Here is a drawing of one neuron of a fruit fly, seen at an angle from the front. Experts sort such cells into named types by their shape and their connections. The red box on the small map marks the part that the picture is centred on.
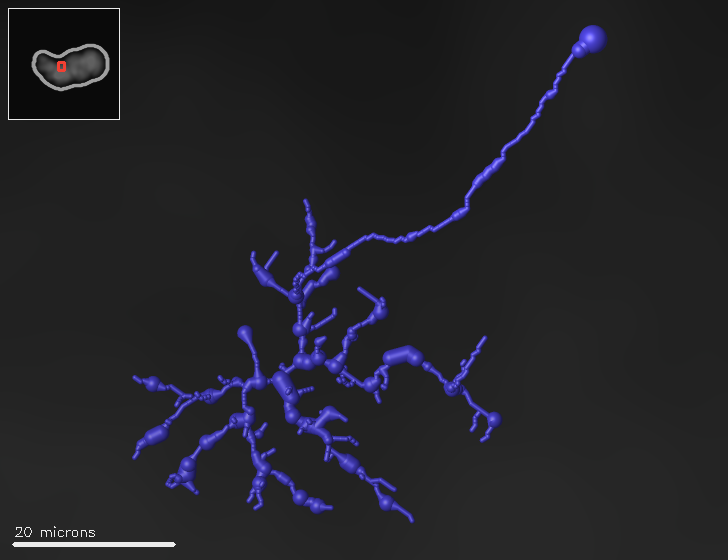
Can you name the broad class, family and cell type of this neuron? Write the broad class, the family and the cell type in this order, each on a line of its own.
optic-lobe intrinsic neuron
Dm
Dm15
